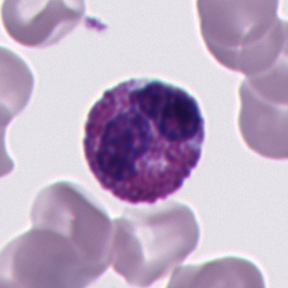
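Eosinophil at the centre of a stained smear of human peripheral blood. The cell is round, its edge finely bumpy where granules reach the surface. Coarse granules pack the cytoplasm. Of the two nuclear lobes, one lies towards the upper right and the other towards the left. No nucleoli are visible in the nucleus.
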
